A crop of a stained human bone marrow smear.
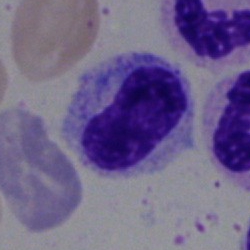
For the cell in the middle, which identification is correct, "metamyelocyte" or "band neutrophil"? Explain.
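It's a metamyelocyte. What settles it for me is the nucleus: kidney-shaped, with one indentation, which fits the broader, bean-shaped form.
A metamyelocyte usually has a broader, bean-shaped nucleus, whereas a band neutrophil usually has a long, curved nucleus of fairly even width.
The nucleus sits off-centre, leaving more cytoplasm on the left side of the cell. That cytoplasm forms a moderate rim of pale blue-grey, and fine purplish granules are scattered through it.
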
